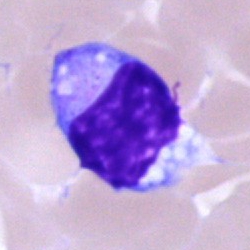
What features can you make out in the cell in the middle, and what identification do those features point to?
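Look first at the nucleus: it is one single mass, with no lobes. It sits toward the lower right of the cell, so most of the cytoplasm is left at the upper left. That cytoplasm stains blue, and you won't find any distinct granules in it. This cell is a lymphocyte.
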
